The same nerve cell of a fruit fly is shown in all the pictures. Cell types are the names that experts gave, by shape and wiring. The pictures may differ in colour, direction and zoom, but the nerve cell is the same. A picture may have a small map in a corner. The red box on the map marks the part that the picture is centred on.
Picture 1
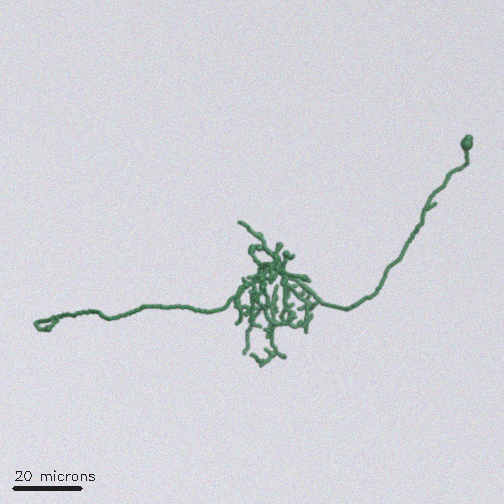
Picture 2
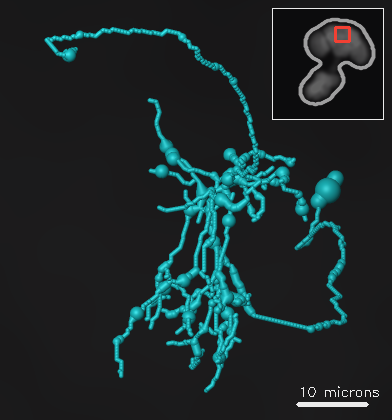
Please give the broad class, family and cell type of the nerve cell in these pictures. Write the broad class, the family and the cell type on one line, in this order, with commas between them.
central-brain intrinsic neuron, class CX, FC3_b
